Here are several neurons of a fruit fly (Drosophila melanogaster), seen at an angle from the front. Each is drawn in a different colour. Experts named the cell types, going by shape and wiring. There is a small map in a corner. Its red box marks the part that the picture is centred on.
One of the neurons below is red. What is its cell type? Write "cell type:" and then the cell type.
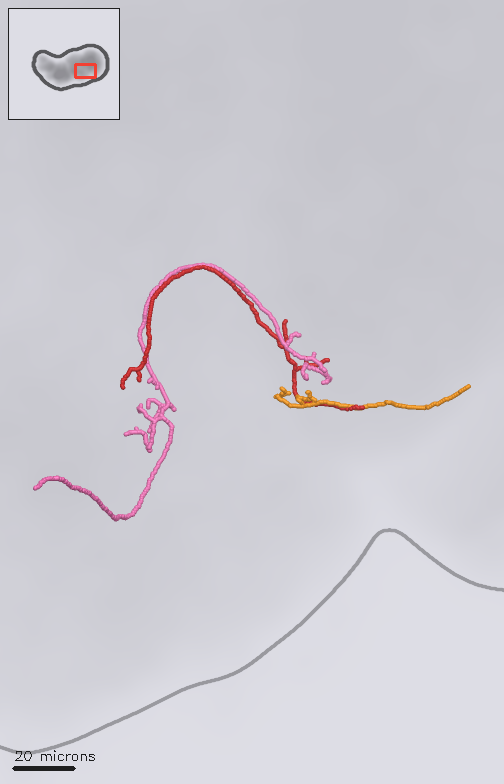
cell type: ORN_VM6m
